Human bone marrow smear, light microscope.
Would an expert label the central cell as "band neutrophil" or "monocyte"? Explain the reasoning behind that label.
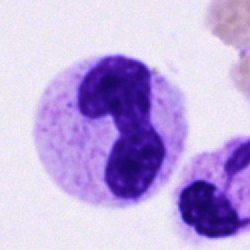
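Band neutrophil, not monocyte. Cytoplasm plentiful and pale lilac-pink, widest on the left of the nucleus, with fine pink-violet granules scattered through it.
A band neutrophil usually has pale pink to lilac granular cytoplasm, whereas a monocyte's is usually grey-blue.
Chromatin dark purple, coarsely clumped.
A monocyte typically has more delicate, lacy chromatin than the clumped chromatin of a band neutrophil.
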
